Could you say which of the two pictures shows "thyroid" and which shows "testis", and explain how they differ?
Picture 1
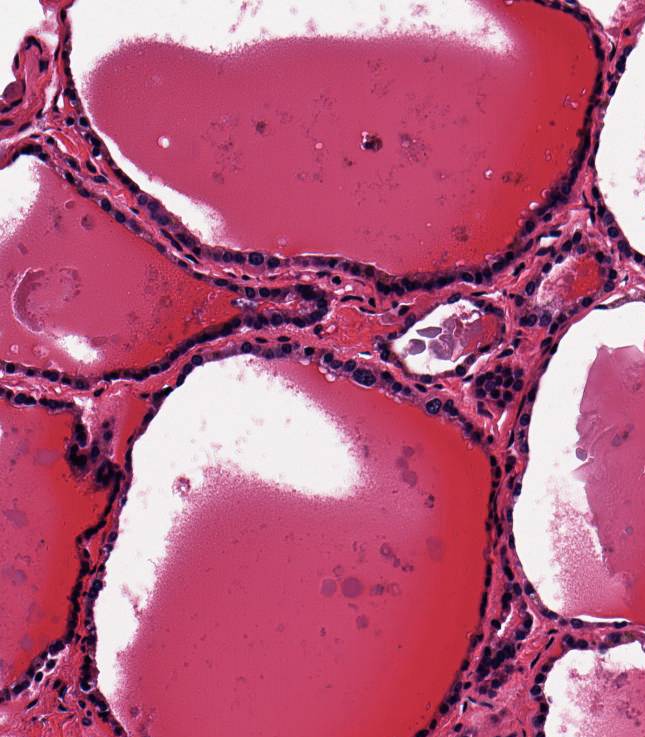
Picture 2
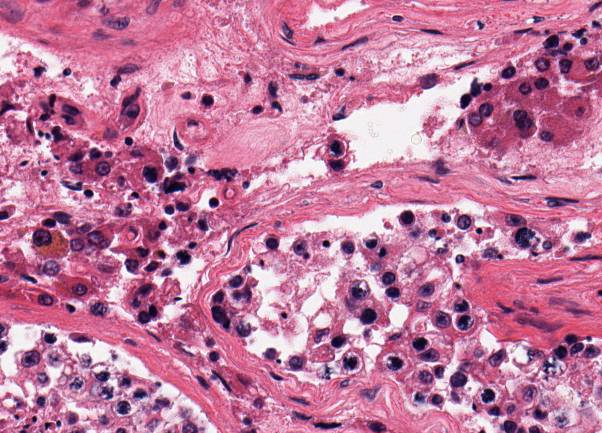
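Thyroid is shown in picture 1 and testis in picture 2. Here the thyroid appears as a few large, closely packed follicles filling the field, each lined by one layer of flattened epithelial cells with small, dark, evenly spaced nuclei, and separated by thin pink connective tissue strands carrying small capillaries. Across the testis, bands of pink fibrous tissue run roughly left to right, dividing the field into cell-filled compartments. In the lower centre, loosely packed round cells lie apart in clear spaces, many with a single dark round nucleus and a pale rim of cytoplasm. Polygonal cells with abundant pink cytoplasm and round nuclei cluster at the upper right and the left.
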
